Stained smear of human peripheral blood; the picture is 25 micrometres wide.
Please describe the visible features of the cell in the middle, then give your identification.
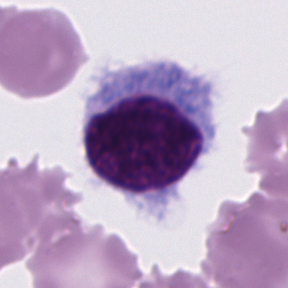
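Surface first: fine hair-like projections stick out from the cytoplasm, clearest along the top and bottom edges. Nucleus next: a rounded oval, without deep indentation or lobes, and with no distinct nucleolus standing out. Cytoplasm last: no distinct granules. This is a hairy cell.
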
